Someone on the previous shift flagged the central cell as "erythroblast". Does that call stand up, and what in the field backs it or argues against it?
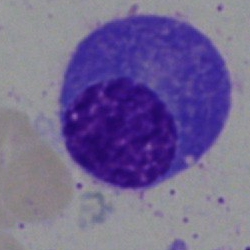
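The outline is round and smooth. The chromatin is coarse and clumped, with small pale gaps between the dark clumps, and no distinct nucleolus is seen. The cytoplasm is abundant and deep blue, without distinct granules.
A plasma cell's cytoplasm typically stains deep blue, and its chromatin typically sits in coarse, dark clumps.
Cytoplasm and chromatin alike therefore agree with plasma cell.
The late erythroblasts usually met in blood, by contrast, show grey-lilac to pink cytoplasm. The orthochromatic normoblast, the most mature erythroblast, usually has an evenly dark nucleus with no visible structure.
Here the cytoplasm is deep blue and the chromatin is broken by pale gaps, so both count against erythroblast. This is not an erythroblast but a plasma cell.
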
